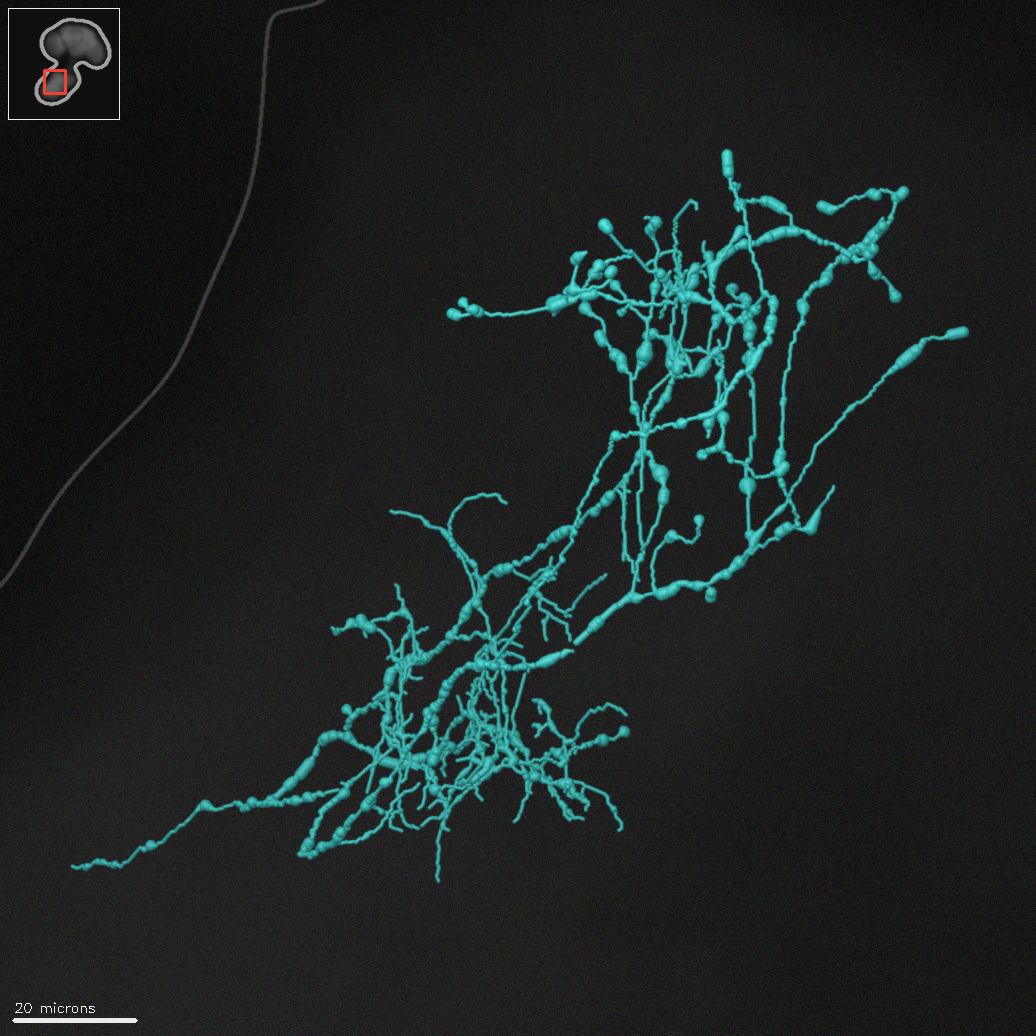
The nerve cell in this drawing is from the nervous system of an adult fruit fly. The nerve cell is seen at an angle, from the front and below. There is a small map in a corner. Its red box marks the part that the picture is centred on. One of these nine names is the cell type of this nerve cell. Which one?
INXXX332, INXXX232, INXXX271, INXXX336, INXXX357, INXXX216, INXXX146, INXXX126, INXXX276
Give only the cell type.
INXXX146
